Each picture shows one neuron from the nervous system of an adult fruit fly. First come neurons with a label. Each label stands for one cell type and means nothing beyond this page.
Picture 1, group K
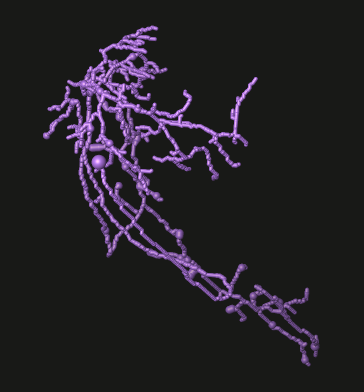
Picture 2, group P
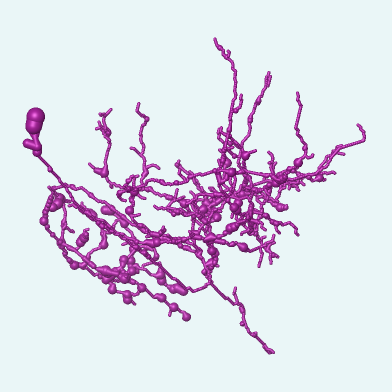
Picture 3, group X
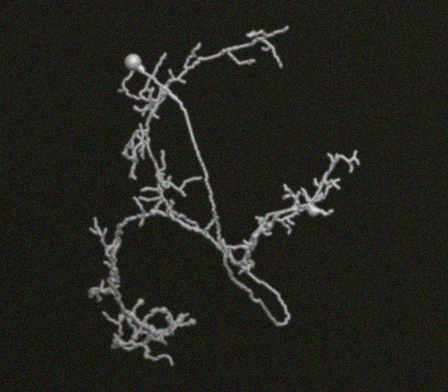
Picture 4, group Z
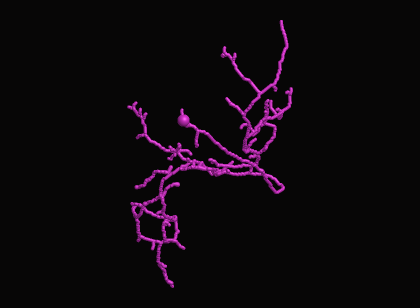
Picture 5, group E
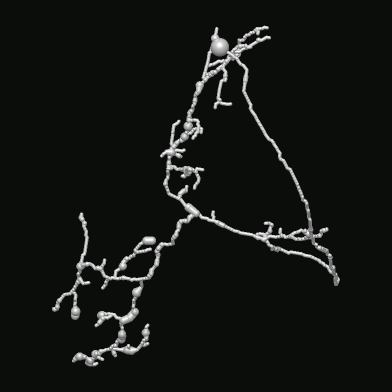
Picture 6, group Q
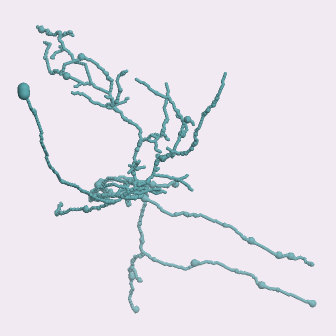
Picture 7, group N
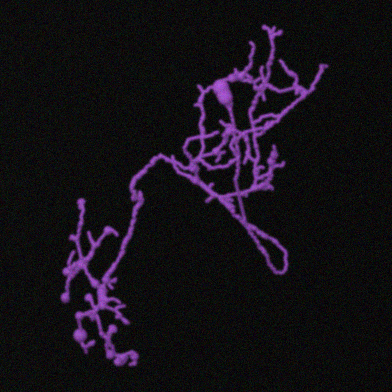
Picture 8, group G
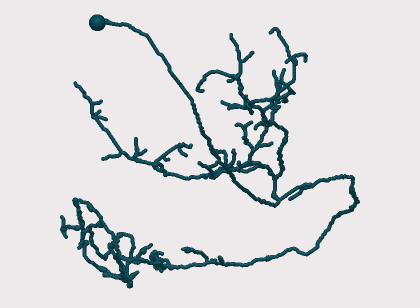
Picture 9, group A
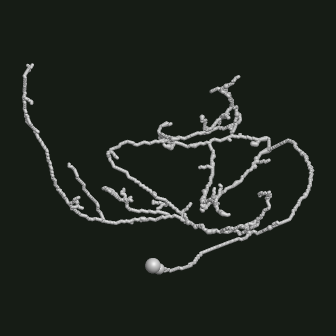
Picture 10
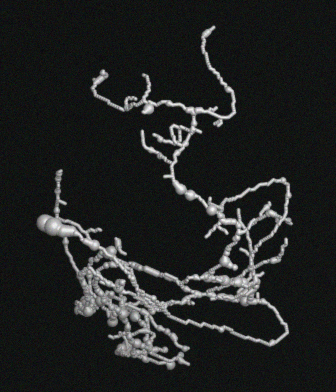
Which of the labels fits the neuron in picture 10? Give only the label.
group Z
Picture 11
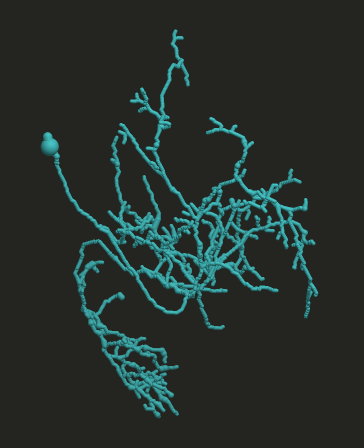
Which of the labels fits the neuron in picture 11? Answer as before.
group P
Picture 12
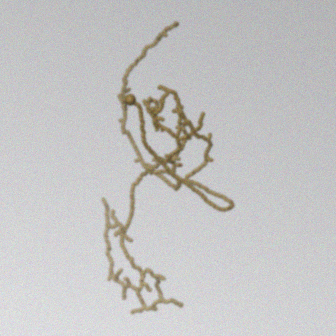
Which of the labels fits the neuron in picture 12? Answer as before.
group E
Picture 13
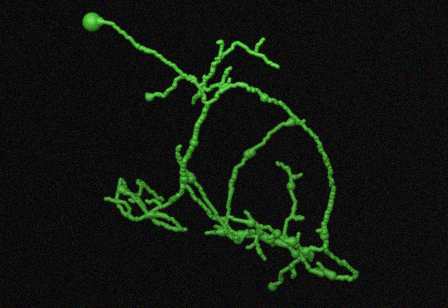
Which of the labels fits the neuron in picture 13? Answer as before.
group A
